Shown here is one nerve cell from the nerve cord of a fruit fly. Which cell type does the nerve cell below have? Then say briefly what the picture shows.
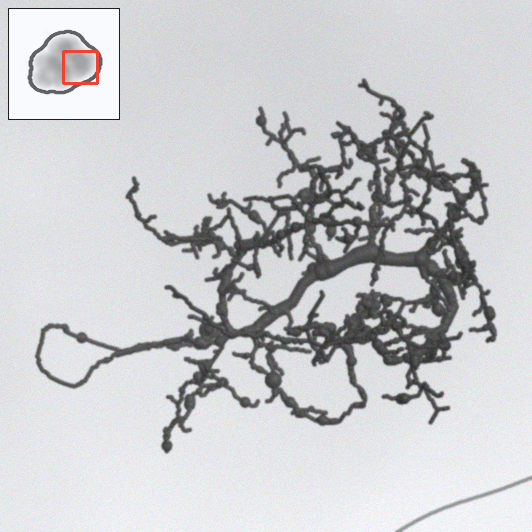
Its cell type is IN03A031. Its broad class is nerve-cord intrinsic neuron. The picture shows more than a hundred branch ends. In this view it is about as wide as it is tall.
